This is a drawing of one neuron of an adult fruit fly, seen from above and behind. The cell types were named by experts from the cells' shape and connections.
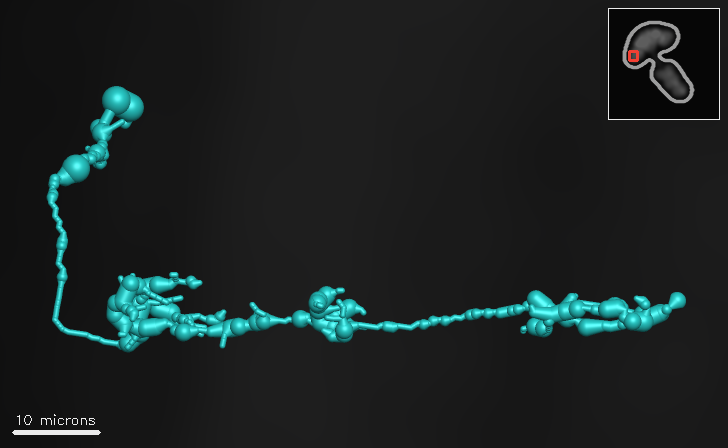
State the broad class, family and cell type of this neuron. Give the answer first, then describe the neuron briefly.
This is an optic-lobe intrinsic neuron. Its family is Mi. The cell type is Mi1. It is in the brain and does not reach the nerve cord. Its cell body lies at the upper left of the picture. From left to right in the picture it spans about 75 microns.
